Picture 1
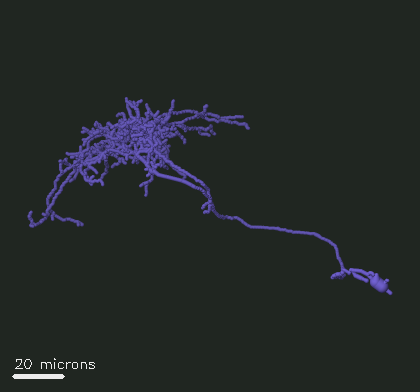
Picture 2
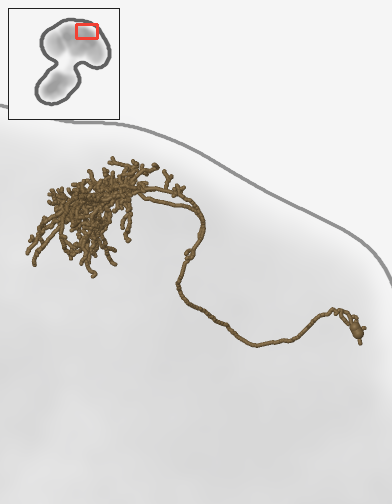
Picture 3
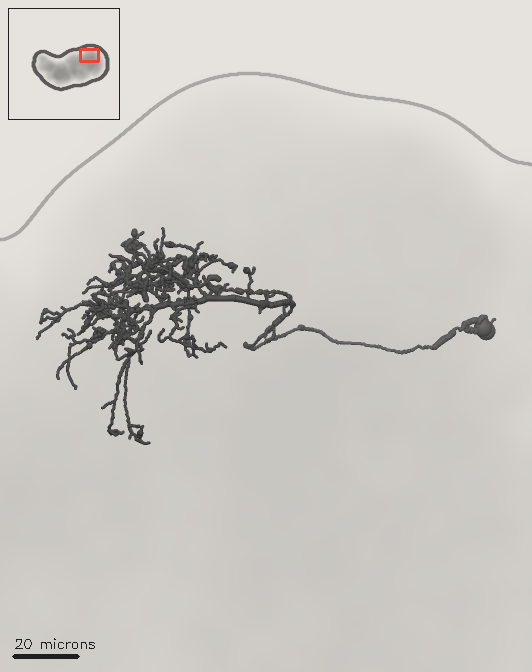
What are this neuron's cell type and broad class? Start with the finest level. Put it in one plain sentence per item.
The cell type is SMP027.
The broad class is central-brain intrinsic neuron.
